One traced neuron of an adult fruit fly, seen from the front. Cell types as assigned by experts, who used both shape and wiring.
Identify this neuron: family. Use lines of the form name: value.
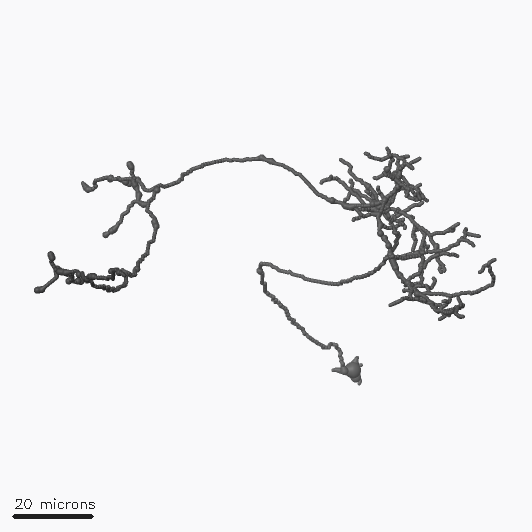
family: hemilineage 06A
